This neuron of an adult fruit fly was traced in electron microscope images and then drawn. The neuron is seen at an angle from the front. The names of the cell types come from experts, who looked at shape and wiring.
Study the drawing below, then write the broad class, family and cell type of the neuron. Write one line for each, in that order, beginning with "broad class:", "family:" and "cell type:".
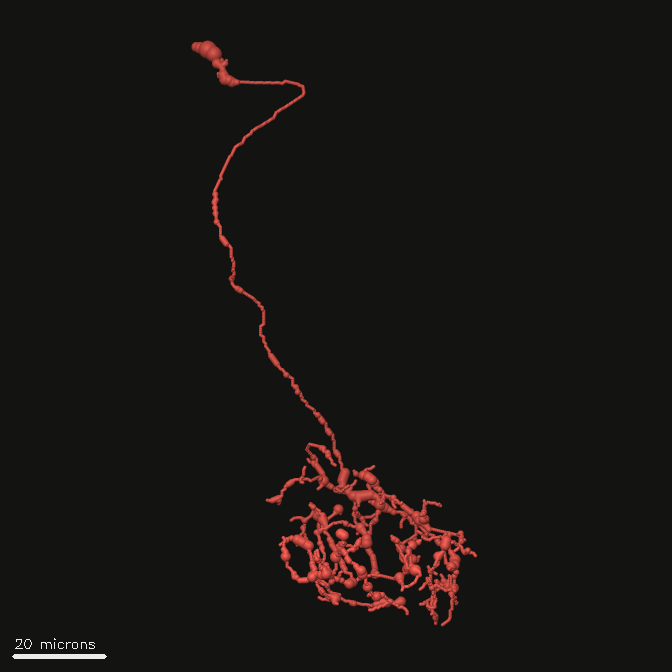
broad class: central-brain intrinsic neuron
family: hemilineage VLPl4_anterior
cell type: CB1613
